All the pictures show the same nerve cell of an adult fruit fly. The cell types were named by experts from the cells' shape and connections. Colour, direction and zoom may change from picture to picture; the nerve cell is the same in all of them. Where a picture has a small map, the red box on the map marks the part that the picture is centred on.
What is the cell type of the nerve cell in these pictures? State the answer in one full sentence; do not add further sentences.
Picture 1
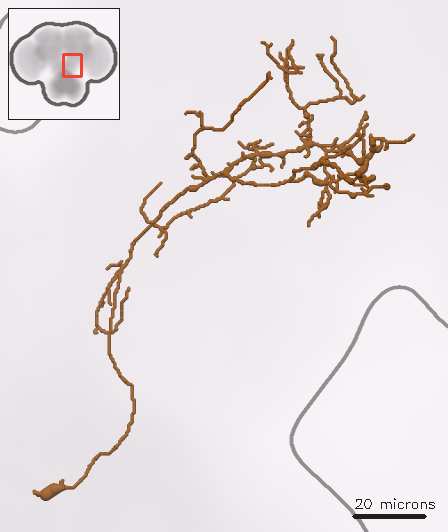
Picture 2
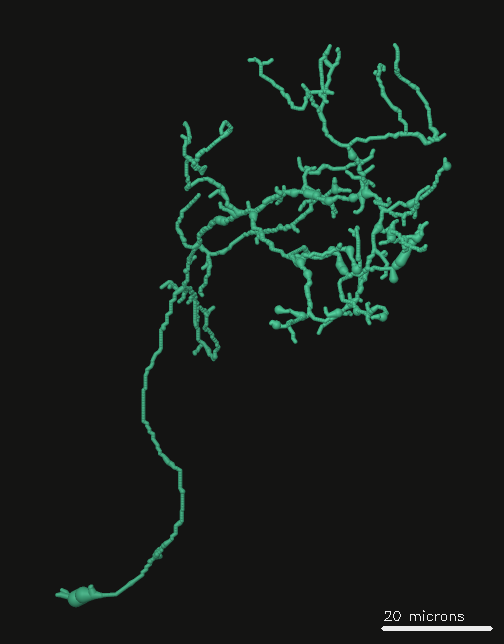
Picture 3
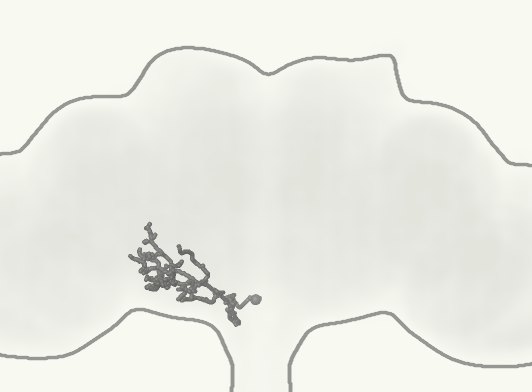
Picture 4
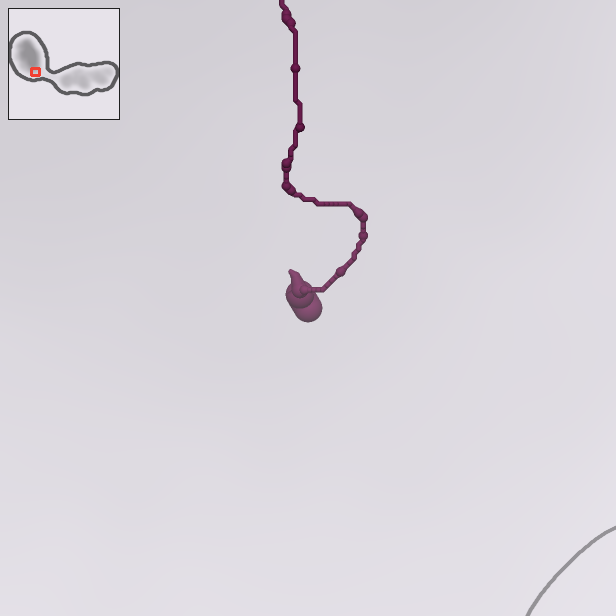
It is CB2235 that is the cell type of the nerve cell.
